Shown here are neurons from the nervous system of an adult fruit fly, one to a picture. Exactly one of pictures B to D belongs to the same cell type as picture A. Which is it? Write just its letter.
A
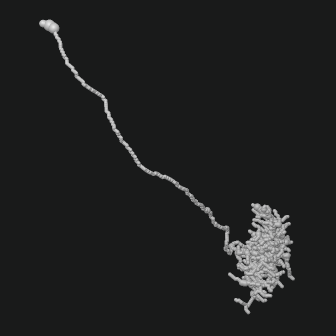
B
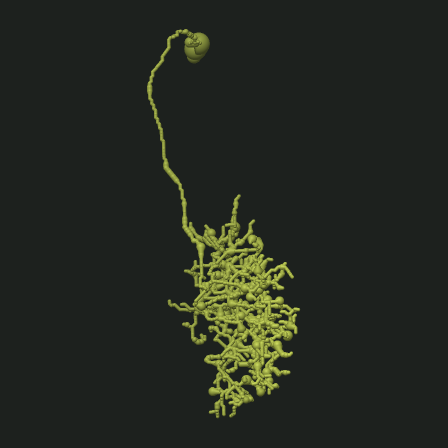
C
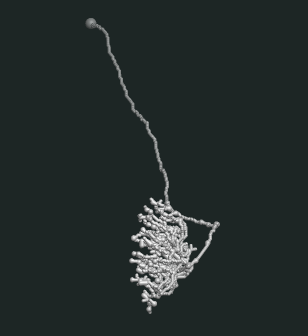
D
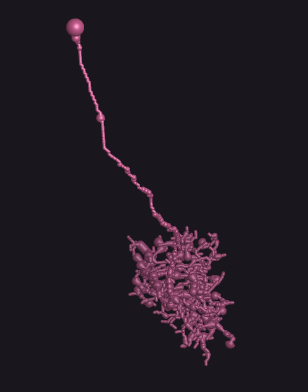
D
